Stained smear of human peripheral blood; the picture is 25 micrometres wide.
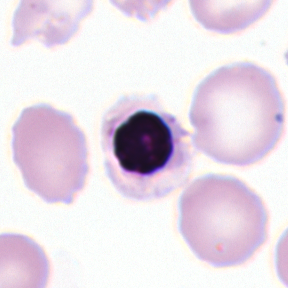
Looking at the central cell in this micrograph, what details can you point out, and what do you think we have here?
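Very dark, densely clumped chromatin, staining almost uniformly purple-black. No nucleoli seen. Pale pinkish-grey cytoplasm without visible granules. A normoblast.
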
